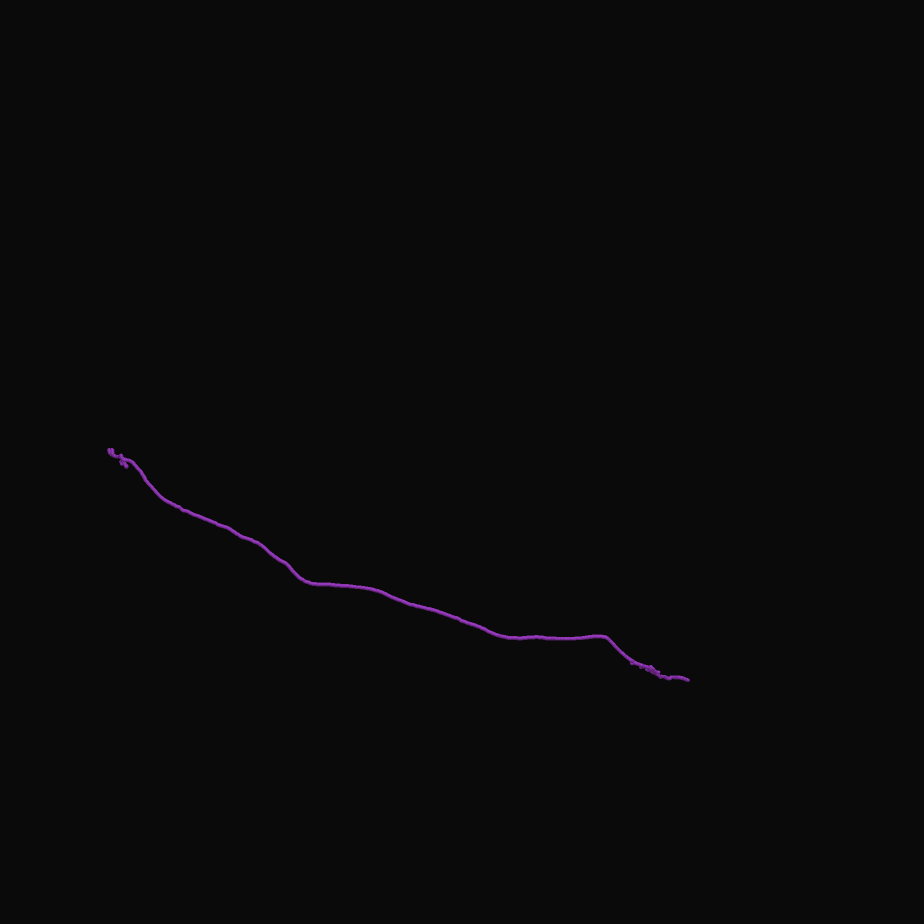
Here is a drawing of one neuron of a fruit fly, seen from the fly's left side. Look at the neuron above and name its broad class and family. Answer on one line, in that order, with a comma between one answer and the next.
sensory neuron ascending to the brain, class gustatory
